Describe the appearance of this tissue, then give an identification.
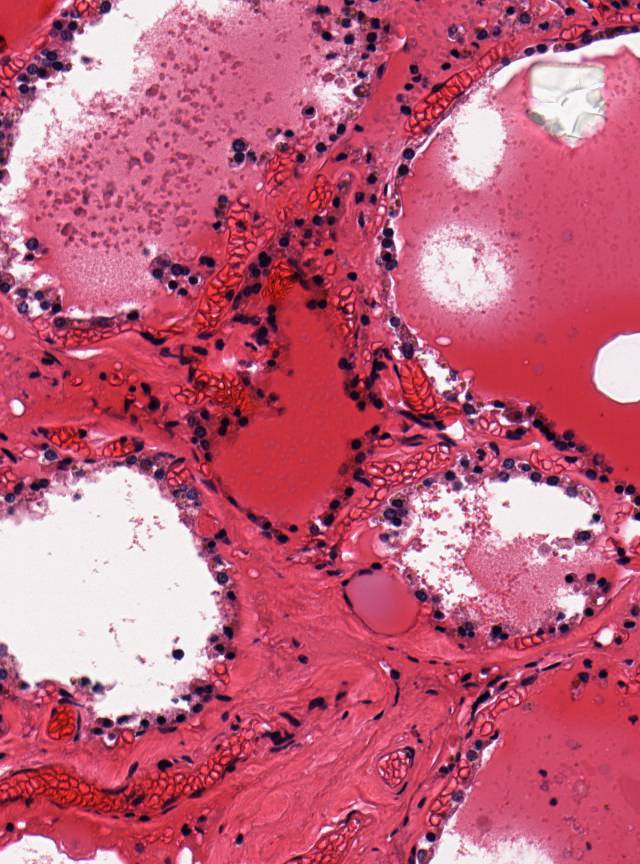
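Large rounded to irregular follicle-like spaces, parted by thin fibrous septa, fill the field, each lined by one layer of low cuboidal to flattened cells with small round dark nuclei. Upper right, homogeneous deep pink contents; upper left, flocculent granular pink material. So, thyroid.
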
